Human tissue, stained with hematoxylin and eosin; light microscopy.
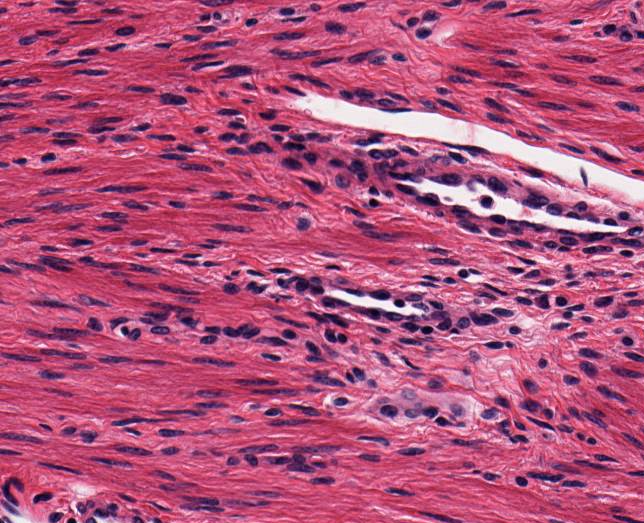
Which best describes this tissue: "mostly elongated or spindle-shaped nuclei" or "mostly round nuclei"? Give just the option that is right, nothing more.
Mostly elongated or spindle-shaped nuclei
